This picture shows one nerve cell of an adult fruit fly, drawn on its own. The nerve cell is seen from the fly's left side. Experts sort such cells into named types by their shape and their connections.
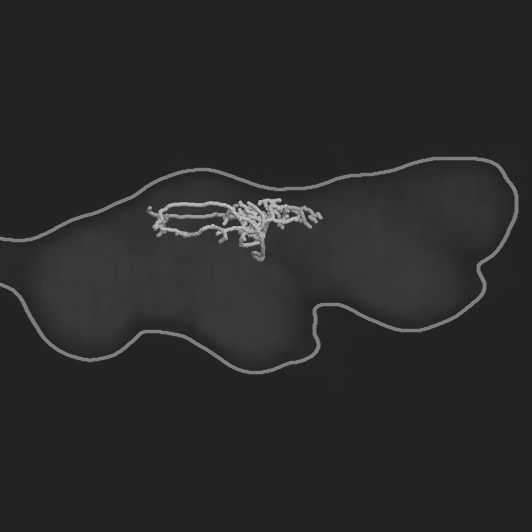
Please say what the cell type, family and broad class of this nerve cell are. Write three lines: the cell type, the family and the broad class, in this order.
IN19B069
hemilineage 19B
nerve-cord intrinsic neuron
